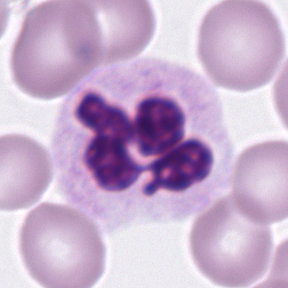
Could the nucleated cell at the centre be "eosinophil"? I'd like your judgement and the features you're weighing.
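Taking each feature in turn, the granules are fine, faint and lilac, scattered through the cytoplasm.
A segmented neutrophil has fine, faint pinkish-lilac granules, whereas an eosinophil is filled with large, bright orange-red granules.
The granules therefore match segmented neutrophil and argue against eosinophil. The nucleus is divided into separate lobes linked by thin strands.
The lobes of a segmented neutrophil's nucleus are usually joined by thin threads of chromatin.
This nuclear form agrees with segmented neutrophil. The chromatin is dark purple and coarsely clumped, with no nucleoli visible.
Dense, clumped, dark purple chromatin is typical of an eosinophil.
The chromatin is therefore compatible with both names. The outline is round and smooth, and the cytoplasm is abundant and pale pinkish-lilac. Verdict: segmented neutrophil, not eosinophil.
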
